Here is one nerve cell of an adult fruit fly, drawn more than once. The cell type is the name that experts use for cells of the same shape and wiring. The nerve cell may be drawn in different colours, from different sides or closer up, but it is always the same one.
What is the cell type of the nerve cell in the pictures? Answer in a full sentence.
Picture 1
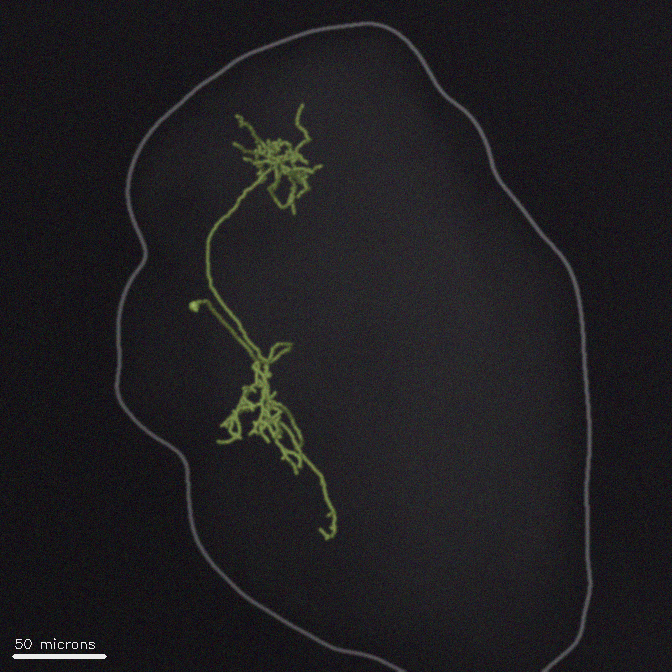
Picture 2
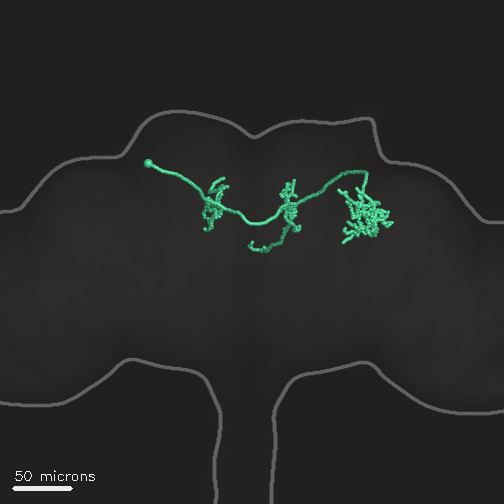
The cell type is mAL_m3b.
